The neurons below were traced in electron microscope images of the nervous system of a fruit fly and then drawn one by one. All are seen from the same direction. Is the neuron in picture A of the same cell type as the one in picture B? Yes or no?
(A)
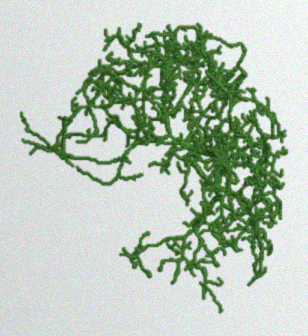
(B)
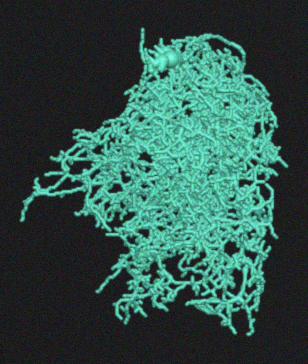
no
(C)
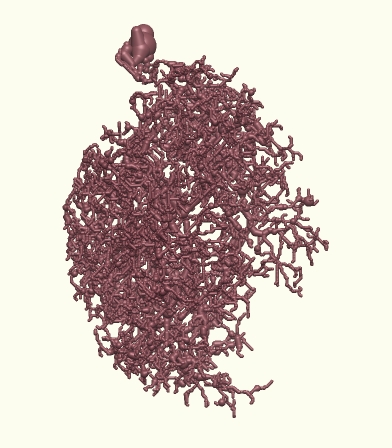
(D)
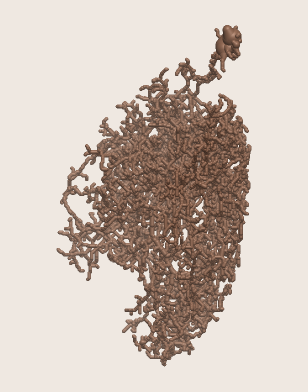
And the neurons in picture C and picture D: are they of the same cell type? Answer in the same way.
yes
